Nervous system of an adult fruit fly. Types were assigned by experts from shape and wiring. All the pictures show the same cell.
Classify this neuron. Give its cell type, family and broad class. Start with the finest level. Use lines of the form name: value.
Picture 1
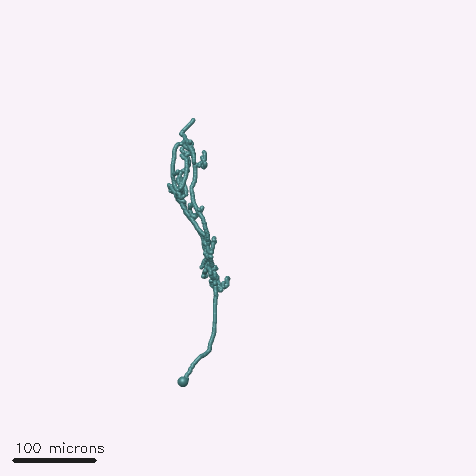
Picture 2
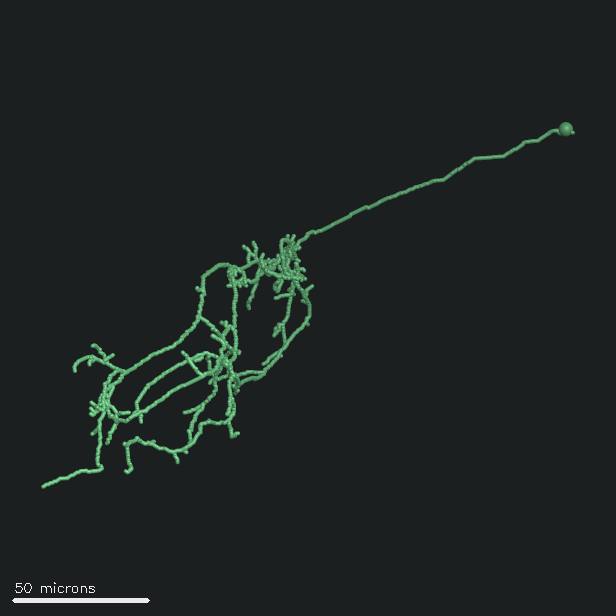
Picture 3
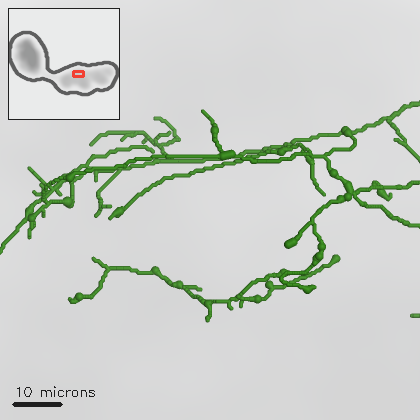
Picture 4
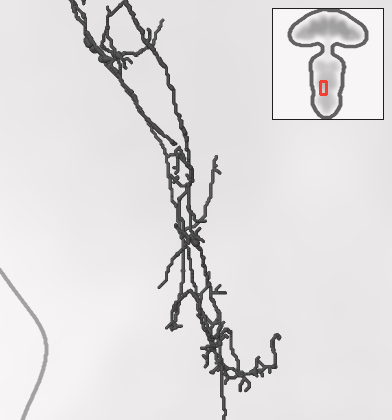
cell type: IN03B067
family: hemilineage 03B
broad class: nerve-cord intrinsic neuron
